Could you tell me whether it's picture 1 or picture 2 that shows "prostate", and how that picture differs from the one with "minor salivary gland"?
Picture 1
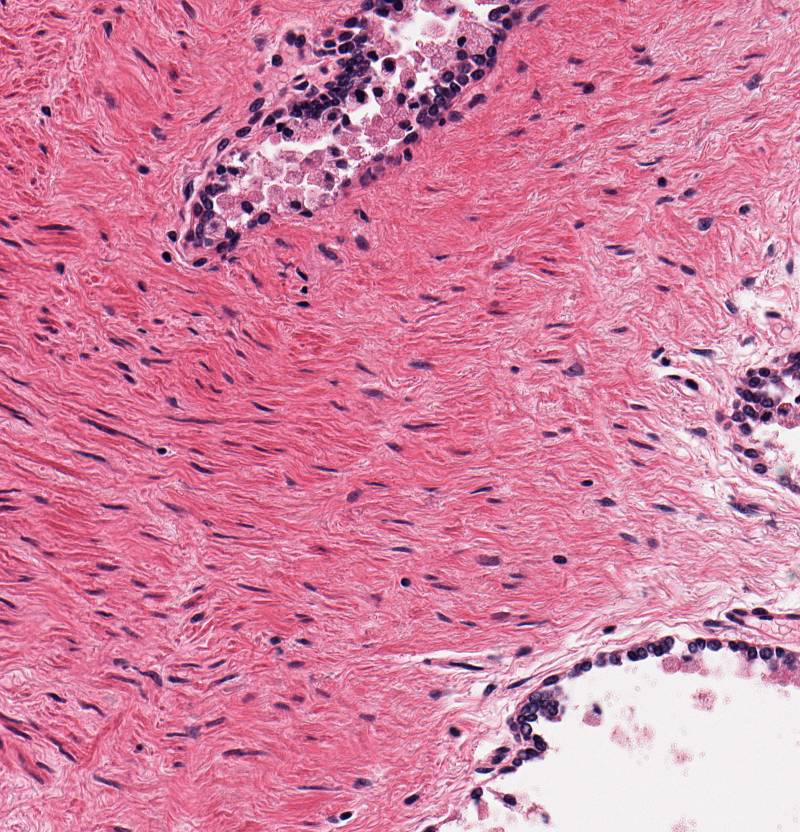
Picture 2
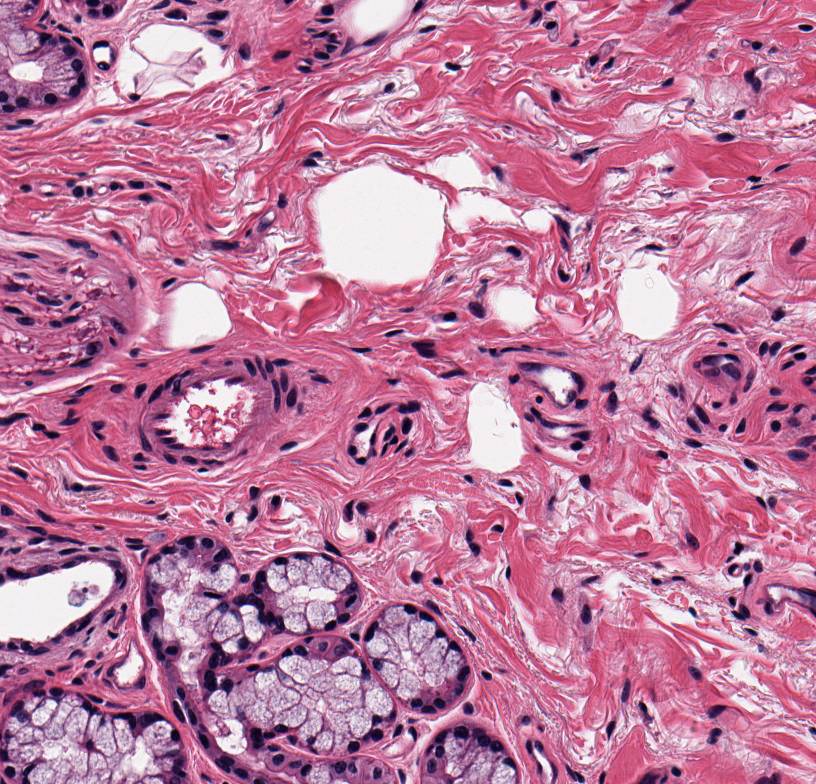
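Which is which: picture 1, prostate; picture 2, minor salivary gland. Prostate: dense pink stroma over most of the field; spaces lined by dark cells only at top, right edge and lower right. Stromal cells spindle-shaped, elongated dark nuclei spread fairly evenly; fibres wavy, eosinophilic, in interlacing bundles. Space at top holds pink granular material. Minor salivary gland: cluster of mucous acini, lower left. Acinar cytoplasm pale, finely bubbly, grey-violet; nuclei small, dark, pressed flat against the cell base. A few scattered fat cells as rounded clear spaces, upper middle.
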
